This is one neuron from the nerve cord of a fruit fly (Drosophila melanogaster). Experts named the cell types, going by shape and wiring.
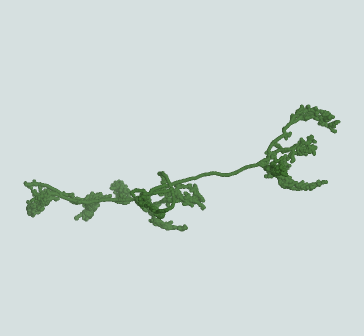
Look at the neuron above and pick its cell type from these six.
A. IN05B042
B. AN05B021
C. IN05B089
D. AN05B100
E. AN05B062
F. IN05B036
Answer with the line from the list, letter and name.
F. IN05B036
